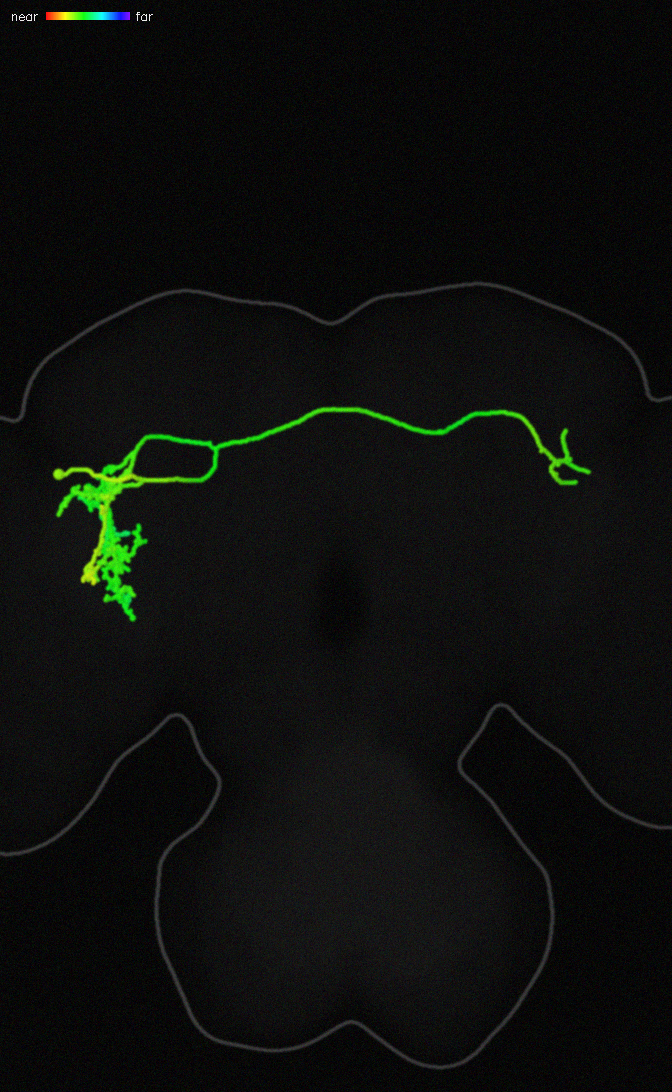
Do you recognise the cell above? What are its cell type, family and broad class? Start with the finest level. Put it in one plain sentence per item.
Type CB1187 of hemilineage VLPl&d1_dorsal, a central-brain intrinsic neuron.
